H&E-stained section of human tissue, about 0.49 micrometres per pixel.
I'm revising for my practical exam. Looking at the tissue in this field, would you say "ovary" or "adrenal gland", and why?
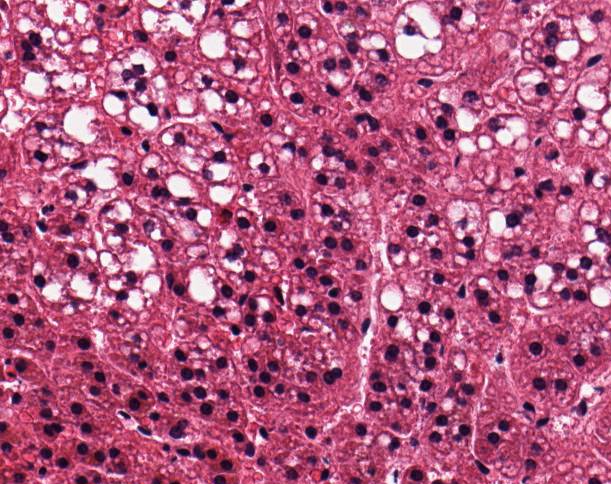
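This is adrenal gland. Clear cytoplasmic vacuoles are more plentiful in the upper half of the field than in the lower half, and many vacuolated cells hold several round clear vacuoles rather than a single one. Cells without vacuoles, mainly in the lower part, have pink granular cytoplasm. The nuclei are round and dark, mostly placed centrally in the cell.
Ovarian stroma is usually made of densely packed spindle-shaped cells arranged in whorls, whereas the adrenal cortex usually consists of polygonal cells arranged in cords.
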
